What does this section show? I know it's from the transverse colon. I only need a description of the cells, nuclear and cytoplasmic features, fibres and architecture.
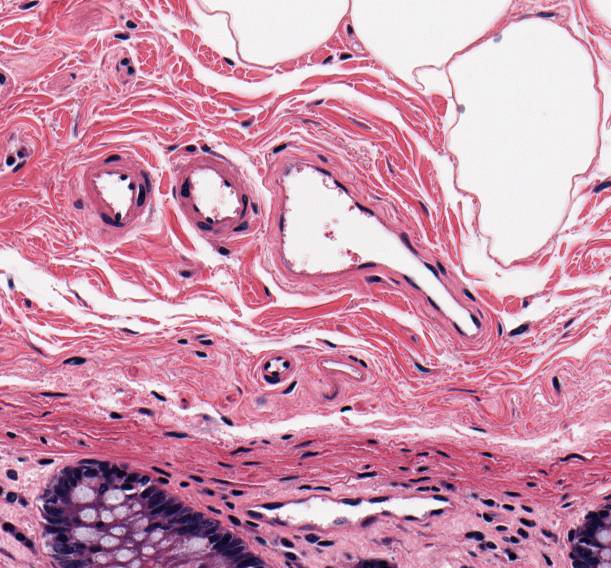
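Layout: glandular mucosa along the bottom, loose fibrous tissue with vessels mid-field, fat on top. Next, the bottom-left gland: many goblet cells with pale, clear mucin vacuoles. Then, just above the glands, a compact horizontal band of spindle cells with elongated nuclei. Last, large empty adipocytes, upper right.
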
